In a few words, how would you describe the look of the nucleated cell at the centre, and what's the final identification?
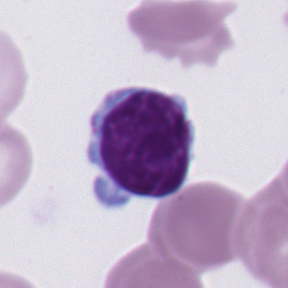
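A round to slightly oval nucleus, I'd say, with no lobes or indentation, and no nucleoli that I can see. No granules in the cytoplasm either. At the lower left, a small rounded bleb of cytoplasm bulges out. It's a typical lymphocyte.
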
